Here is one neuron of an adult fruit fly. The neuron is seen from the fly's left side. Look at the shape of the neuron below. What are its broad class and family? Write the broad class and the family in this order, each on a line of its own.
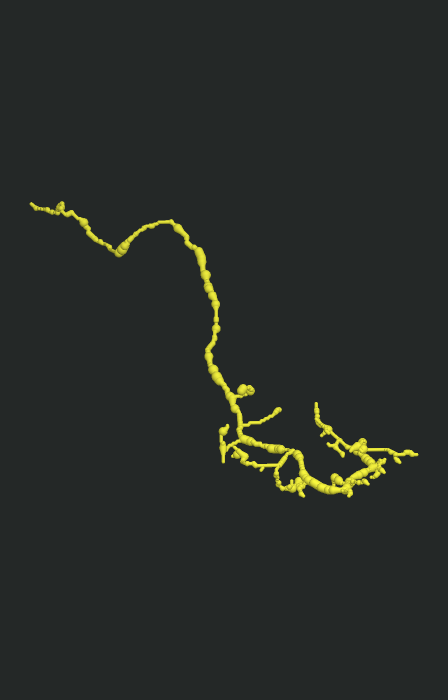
sensory neuron entering the nerve cord
class mechanosensory tactile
